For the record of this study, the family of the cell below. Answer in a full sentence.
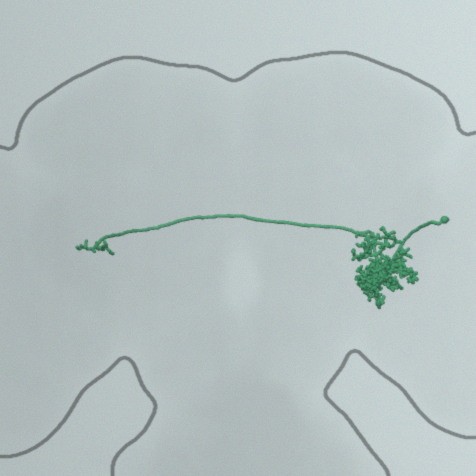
The family is hemilineage VLPl&d1_lateral.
